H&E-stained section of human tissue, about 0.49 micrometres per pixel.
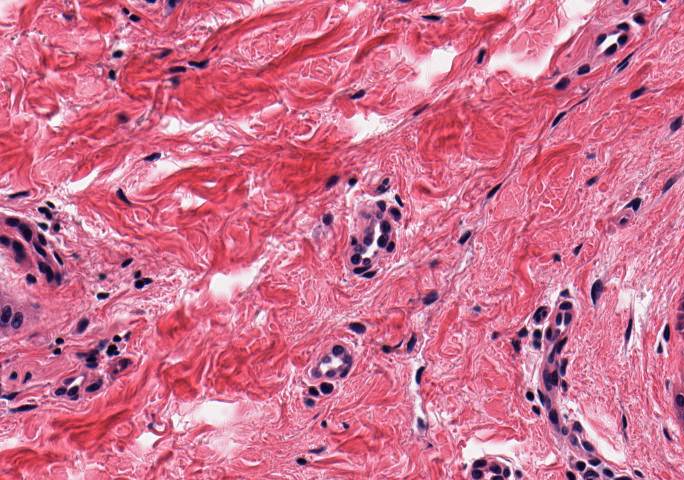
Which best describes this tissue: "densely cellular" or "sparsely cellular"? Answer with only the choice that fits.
Sparsely cellular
